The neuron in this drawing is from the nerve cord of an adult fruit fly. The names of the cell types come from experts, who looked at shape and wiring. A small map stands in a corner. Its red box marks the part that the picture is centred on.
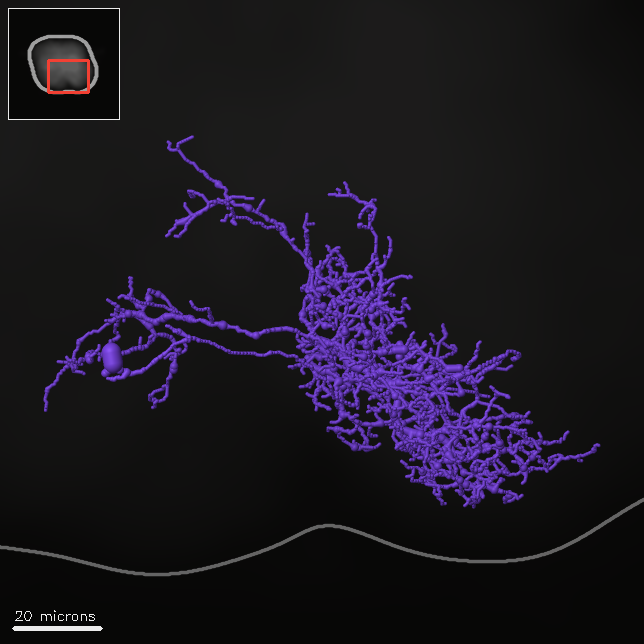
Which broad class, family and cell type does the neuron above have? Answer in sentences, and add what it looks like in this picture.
This is a nerve-cord intrinsic neuron. Its family is hemilineage 13B. Its cell type is IN13B021. By the scale bar it is about 130 microns wide in this view. The picture shows more than a hundred branch ends.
